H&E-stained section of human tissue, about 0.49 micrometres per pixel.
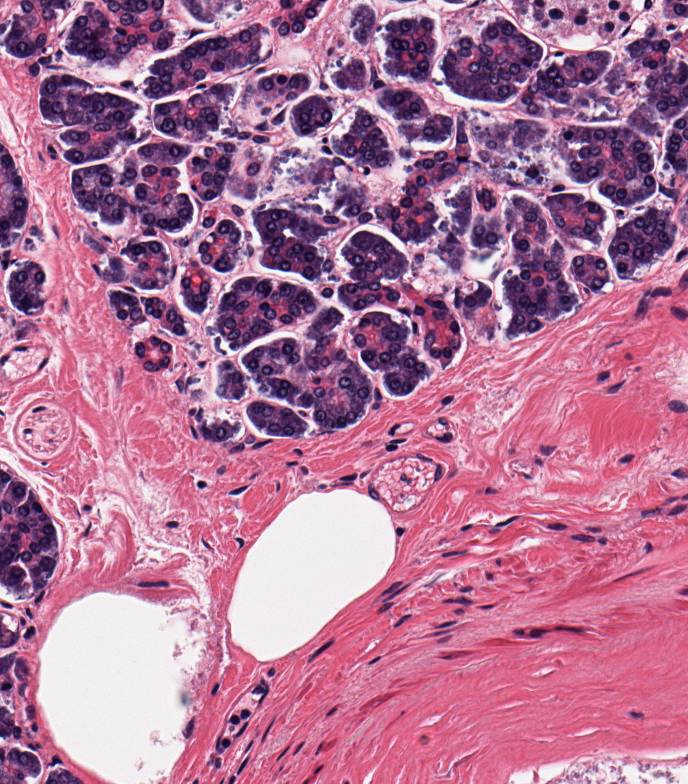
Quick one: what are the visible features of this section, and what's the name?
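Upper half: closely packed glandular acini, rounded cell clusters with round nuclei and deeply purple cytoplasm. Lower half: fibrous tissue, with a broad band of dense pink fibrous tissue running diagonally across lower right. Lower left: two large empty oval spaces. Tissue: pancreas.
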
